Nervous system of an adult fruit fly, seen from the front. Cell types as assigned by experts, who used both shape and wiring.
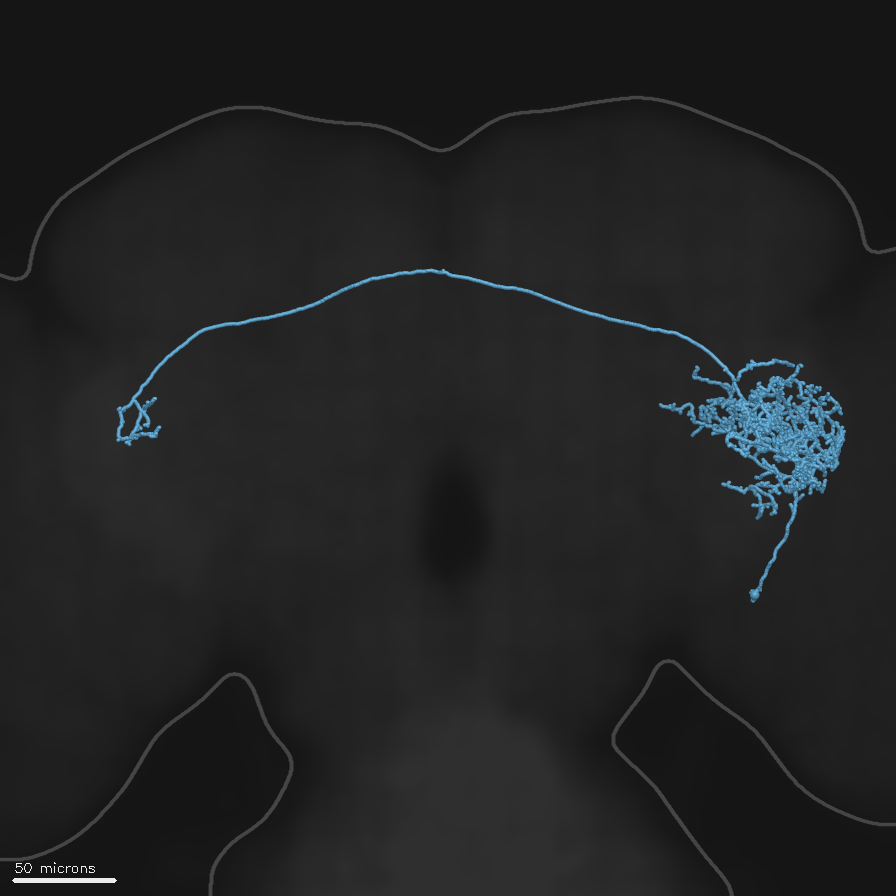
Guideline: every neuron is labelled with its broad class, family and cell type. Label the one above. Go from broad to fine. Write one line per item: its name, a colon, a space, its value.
broad class: central-brain intrinsic neuron
family: hemilineage VLPl&p1_lateral
cell type: AVLP325_a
